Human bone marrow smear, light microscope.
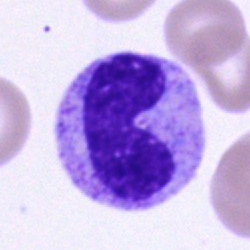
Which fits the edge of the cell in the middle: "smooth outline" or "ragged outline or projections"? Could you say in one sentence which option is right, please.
The cell is bounded by a smooth edge without blebs or tags.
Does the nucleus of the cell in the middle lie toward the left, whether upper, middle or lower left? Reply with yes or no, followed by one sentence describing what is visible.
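Yes. The nucleus lies toward the left, leaving a wider rim of cytoplasm on the right.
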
